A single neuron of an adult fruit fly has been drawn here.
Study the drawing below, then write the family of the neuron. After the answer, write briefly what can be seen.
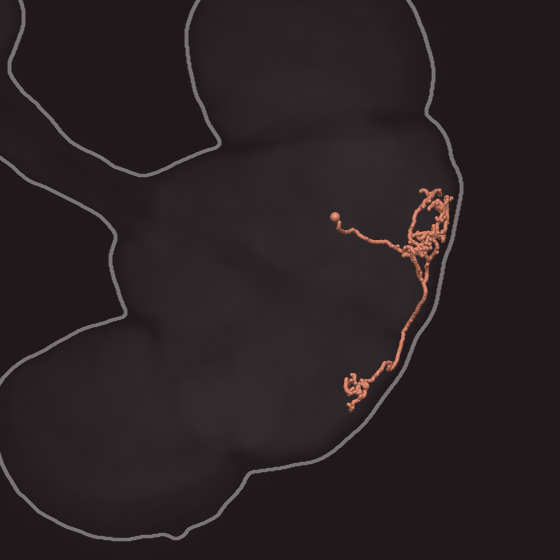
Its family is hemilineage DM6_dorso_lateral. Its broad class is central-brain intrinsic neuron. The cell body can be seen in the middle of the picture. In this view it is taller than it is wide.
